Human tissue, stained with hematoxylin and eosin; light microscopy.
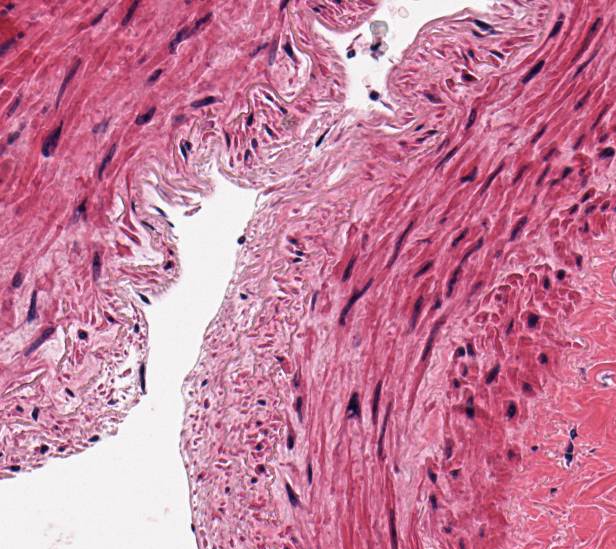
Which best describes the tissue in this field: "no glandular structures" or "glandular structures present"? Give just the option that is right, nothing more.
No glandular structures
